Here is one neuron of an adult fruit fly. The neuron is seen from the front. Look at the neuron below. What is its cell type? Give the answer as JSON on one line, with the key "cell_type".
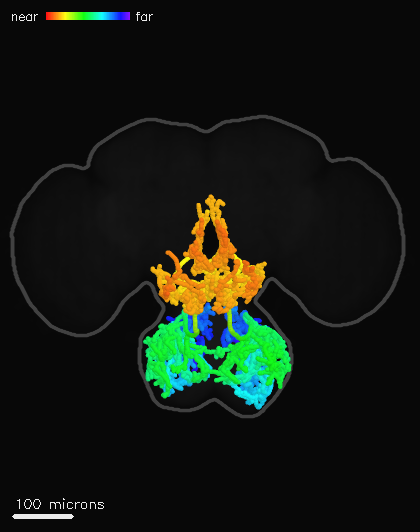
{"cell_type": "DNge149"}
